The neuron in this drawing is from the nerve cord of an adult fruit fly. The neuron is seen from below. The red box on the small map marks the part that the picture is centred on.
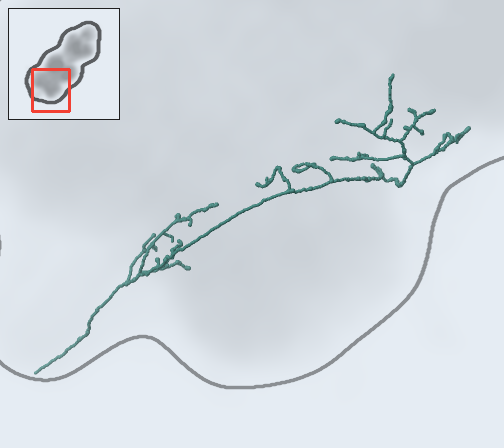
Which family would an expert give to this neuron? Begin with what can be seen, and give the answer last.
No cell body is drawn. As drawn here it is wider than it is tall. It is a descending neuron. The family is hemilineage MD3.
